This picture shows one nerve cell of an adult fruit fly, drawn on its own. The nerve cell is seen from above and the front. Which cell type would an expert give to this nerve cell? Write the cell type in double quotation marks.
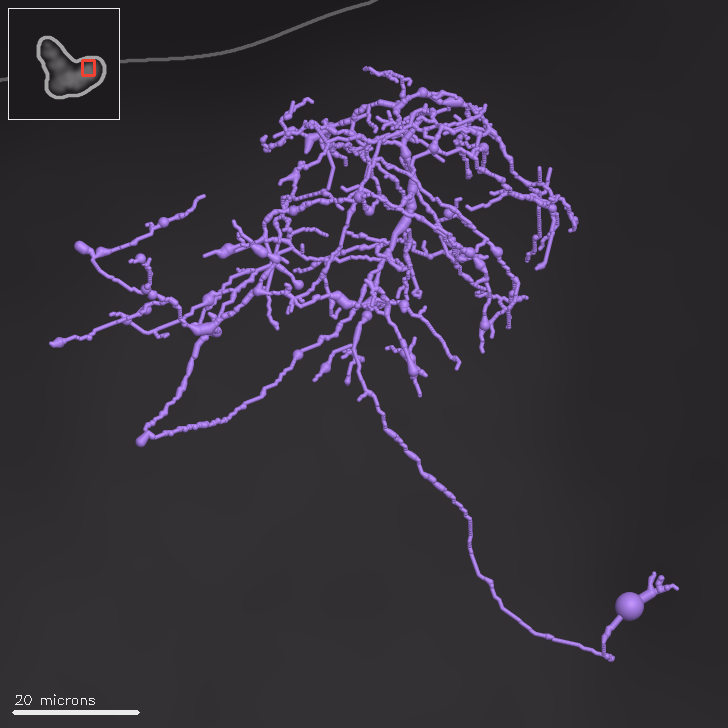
"LHAV6b3"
